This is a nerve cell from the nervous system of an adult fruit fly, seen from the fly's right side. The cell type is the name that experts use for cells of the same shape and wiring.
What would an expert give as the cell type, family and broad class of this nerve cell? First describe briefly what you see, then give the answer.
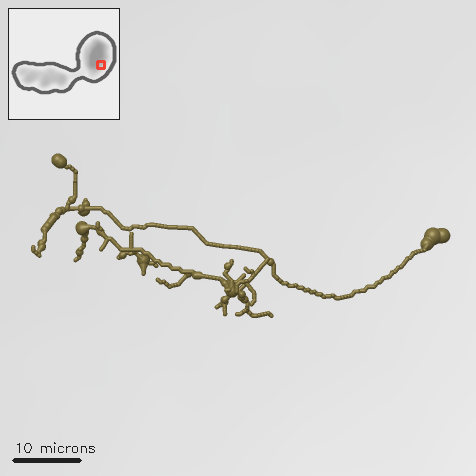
Its cell body lies on the right of the picture. By the scale bar it is about 65 microns wide in this view. Its cell type is Mi15. The family is Mi. It is an optic-lobe intrinsic neuron.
